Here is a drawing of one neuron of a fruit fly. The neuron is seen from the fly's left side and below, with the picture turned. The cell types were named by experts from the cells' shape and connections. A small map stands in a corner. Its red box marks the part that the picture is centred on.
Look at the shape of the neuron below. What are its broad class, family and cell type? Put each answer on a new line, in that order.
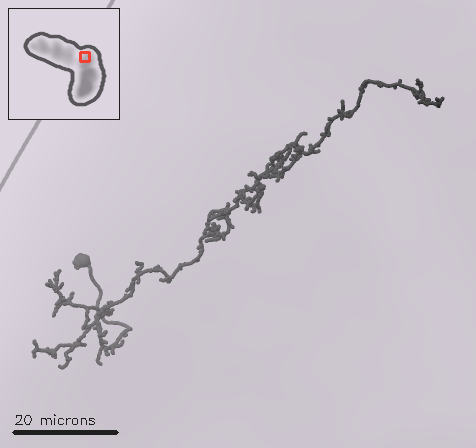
optic-lobe intrinsic neuron
Dm
Dm3c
